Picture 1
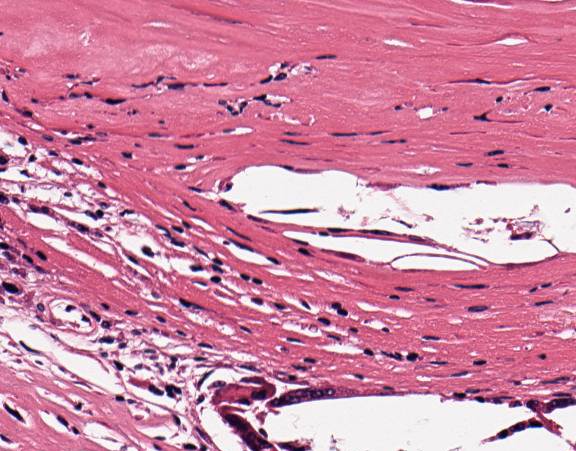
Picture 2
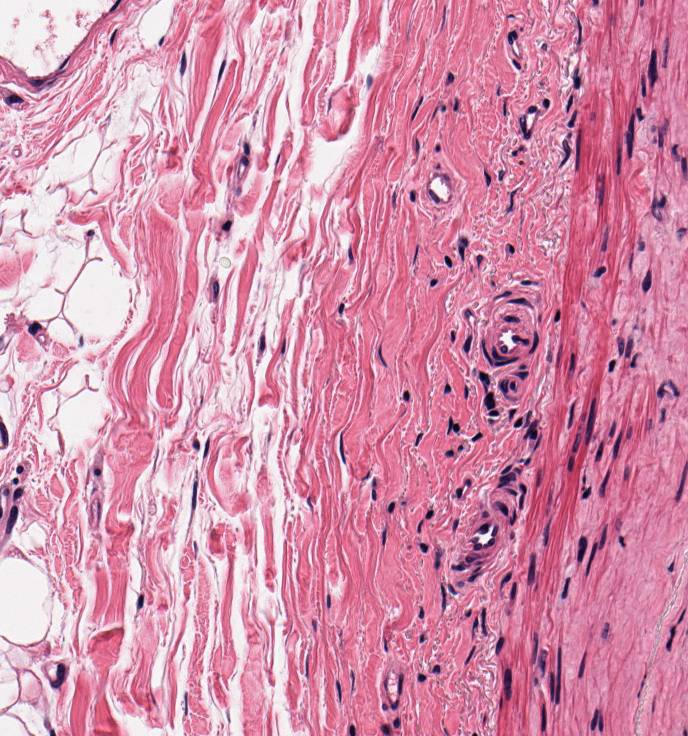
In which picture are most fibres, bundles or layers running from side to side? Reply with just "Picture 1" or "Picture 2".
Picture 1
